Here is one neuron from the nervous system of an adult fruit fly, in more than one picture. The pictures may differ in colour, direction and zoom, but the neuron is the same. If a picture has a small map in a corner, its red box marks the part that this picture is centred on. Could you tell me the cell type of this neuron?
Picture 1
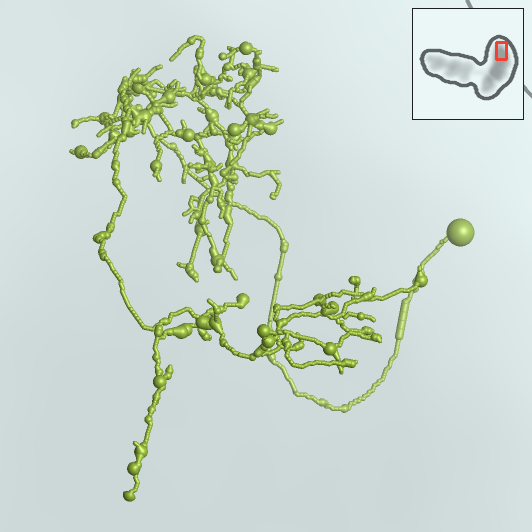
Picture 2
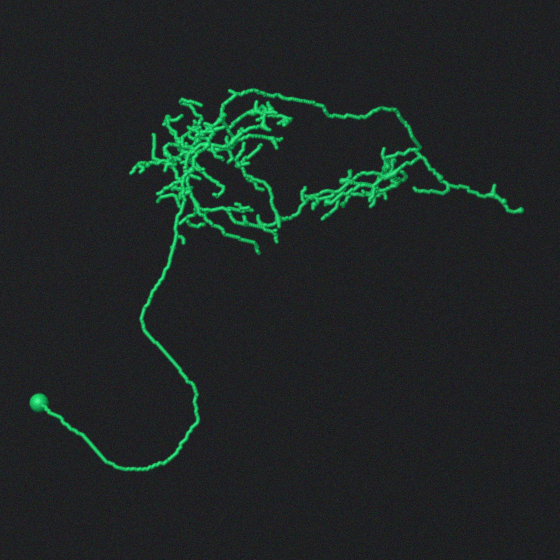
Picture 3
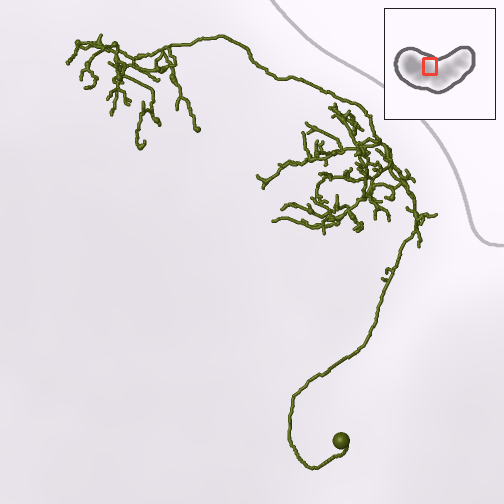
LHAV3b1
